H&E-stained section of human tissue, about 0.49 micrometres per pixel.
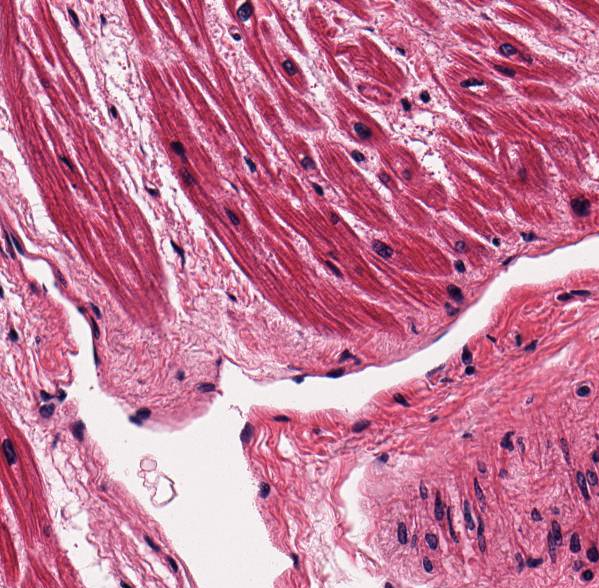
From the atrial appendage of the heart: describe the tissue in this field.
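Upper half: bundles of elongated, deeply eosinophilic muscle fibres. Fibre direction there: diagonal, upper left toward lower right. Nuclei oval, lying centrally within the fibres. Edge of the upper muscle mass facing the cleft: a band of paler pink, wavy loose connective tissue with scattered small dark nuclei.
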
